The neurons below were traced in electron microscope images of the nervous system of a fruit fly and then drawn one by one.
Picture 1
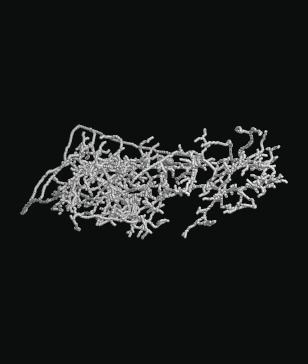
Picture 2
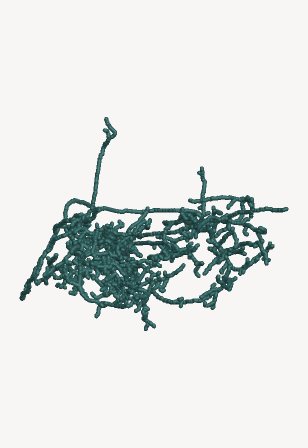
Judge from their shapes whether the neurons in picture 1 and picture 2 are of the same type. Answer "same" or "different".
same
